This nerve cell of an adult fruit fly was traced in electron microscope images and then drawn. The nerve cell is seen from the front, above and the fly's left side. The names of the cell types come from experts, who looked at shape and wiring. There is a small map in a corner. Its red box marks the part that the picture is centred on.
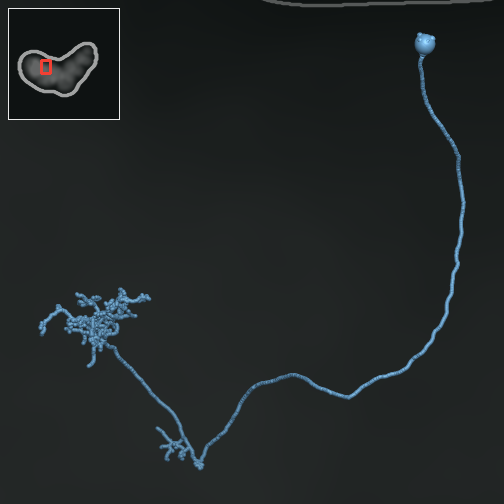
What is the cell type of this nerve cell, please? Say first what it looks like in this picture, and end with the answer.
The cell body is at the upper right of the picture. As drawn here it is about as wide as it is tall. It is a central-brain intrinsic neuron. It is of cell type vDeltaK.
